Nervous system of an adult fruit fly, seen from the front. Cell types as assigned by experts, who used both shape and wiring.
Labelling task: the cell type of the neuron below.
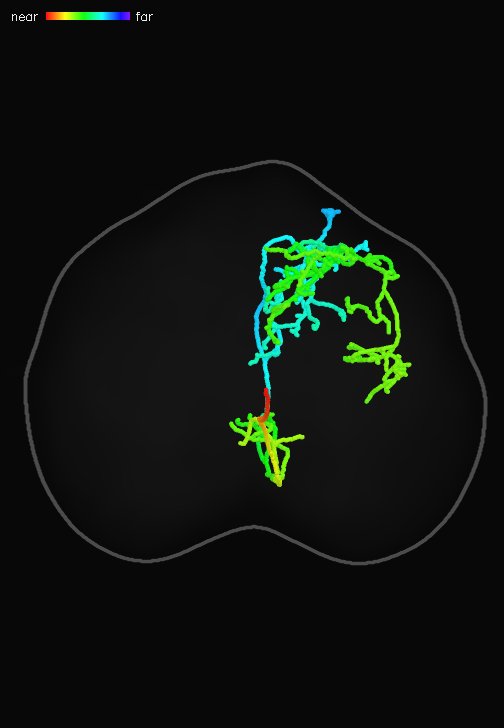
AN17B013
